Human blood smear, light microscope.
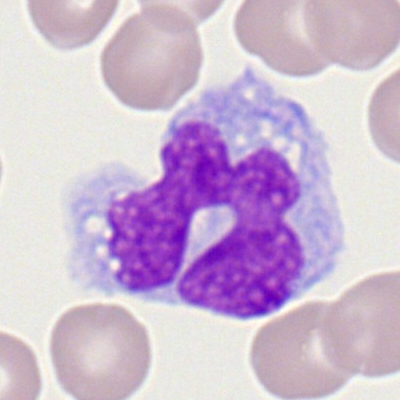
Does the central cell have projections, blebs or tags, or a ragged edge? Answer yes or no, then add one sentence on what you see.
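Yes. The cell's outline is irregular and slightly ragged rather than smoothly round.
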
